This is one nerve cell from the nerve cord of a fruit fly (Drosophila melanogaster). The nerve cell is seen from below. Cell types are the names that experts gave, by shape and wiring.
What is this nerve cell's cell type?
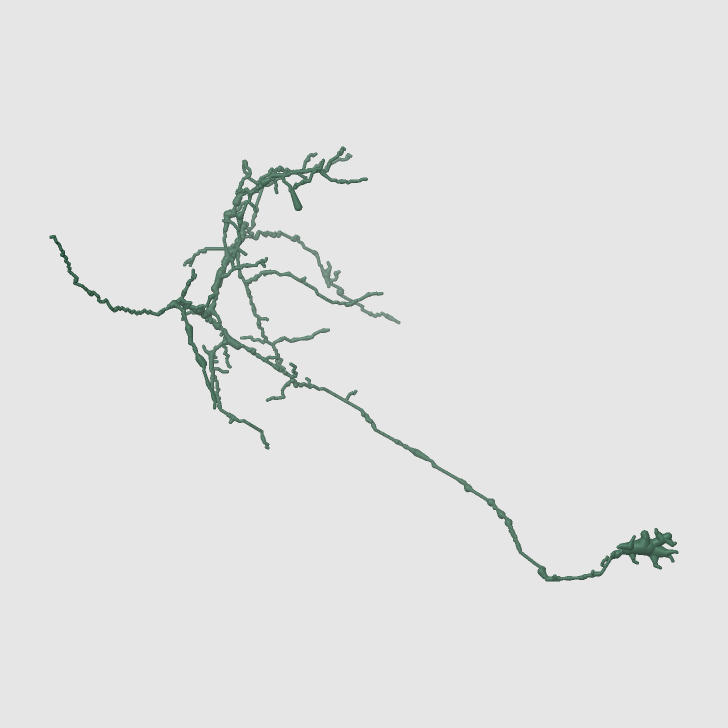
Acc. tr flexor MN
